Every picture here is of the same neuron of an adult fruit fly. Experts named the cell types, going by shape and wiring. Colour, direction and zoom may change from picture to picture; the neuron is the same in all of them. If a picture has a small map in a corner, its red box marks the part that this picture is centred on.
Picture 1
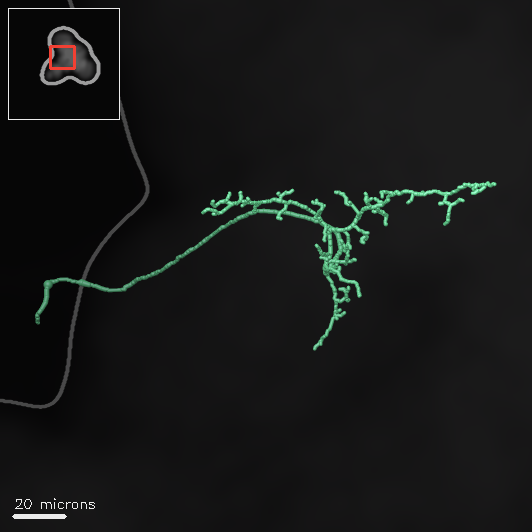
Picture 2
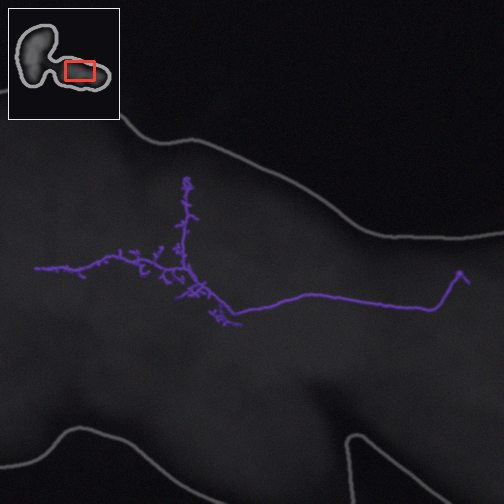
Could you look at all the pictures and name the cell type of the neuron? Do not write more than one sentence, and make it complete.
What this neuron is, by cell type, is SNta33.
